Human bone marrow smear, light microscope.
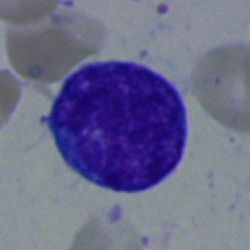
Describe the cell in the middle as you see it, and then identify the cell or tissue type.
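Looking at this cell, the nucleus takes up nearly all of it. I can make out a thin rim of deep blue cytoplasm at the lower left. The chromatin looks finely stippled, not coarsely clumped. There's also a small blue bleb jutting out from the left edge. So what we have here is a blast.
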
